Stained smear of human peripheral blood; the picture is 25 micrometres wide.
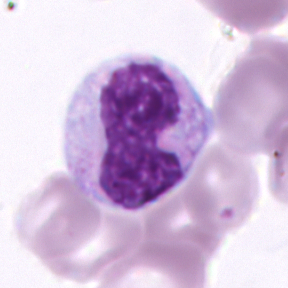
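Band neutrophil in a stained peripheral blood smear: the cell looks to be about 13 micrometres across, its nucleus about 13 by 8 micrometres, with a notch that opens toward the right. The chromatin seems dark purple and clumped, with small lighter gaps between the clumps. Around it lies pale pinkish-lilac cytoplasm, with fine pinkish-purple granules scattered through it.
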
